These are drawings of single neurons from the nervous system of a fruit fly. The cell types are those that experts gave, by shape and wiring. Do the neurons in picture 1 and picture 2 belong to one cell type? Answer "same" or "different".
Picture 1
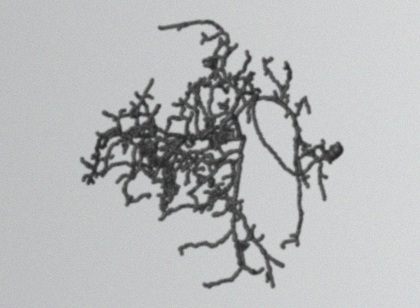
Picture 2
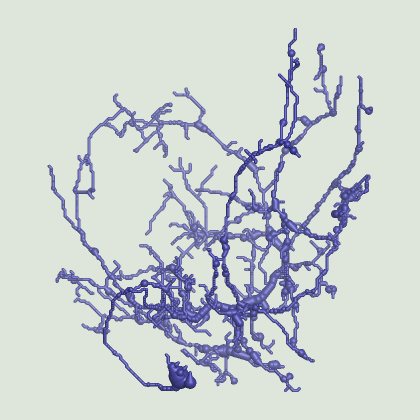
different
